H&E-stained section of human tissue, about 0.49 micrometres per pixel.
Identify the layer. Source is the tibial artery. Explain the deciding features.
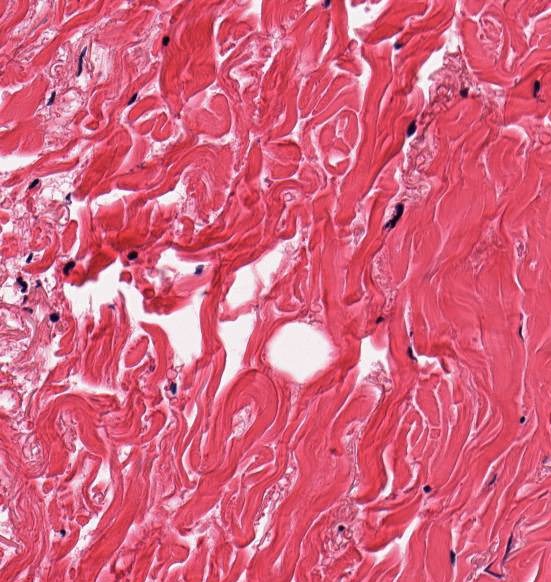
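Answer: the tunica adventitia. Thick, wavy, deep pink collagen bundles fill the entire field and run in many different directions. Between them lie only a few widely scattered nuclei, most of them thin, dark and spindle-shaped. No epithelium appears anywhere in the field.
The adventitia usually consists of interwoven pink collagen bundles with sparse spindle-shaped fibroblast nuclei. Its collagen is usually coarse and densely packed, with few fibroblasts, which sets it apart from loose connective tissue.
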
